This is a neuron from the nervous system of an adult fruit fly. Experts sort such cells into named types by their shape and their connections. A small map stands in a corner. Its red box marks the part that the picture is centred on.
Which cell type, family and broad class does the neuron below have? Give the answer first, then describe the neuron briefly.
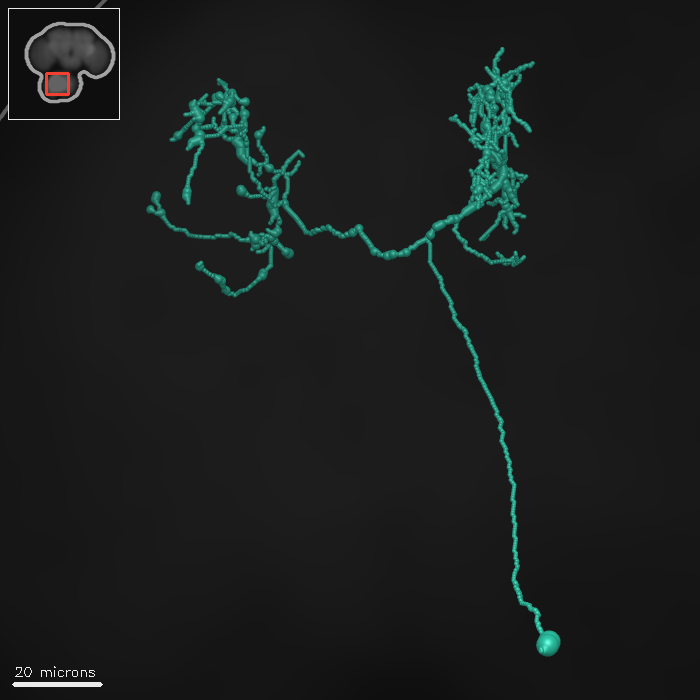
Its cell type is IN07B053. Its family is hemilineage 07B. It is a nerve-cord intrinsic neuron. By the scale bar it is about 140 microns tall in this view. The picture shows dozens of branch ends.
